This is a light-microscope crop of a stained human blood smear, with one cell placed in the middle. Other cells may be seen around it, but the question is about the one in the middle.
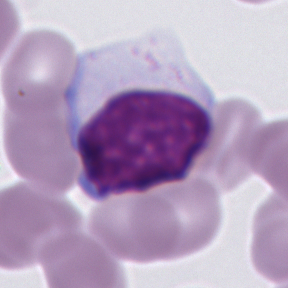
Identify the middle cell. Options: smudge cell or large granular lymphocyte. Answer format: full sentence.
What sits at the centre of this crop is a large granular lymphocyte.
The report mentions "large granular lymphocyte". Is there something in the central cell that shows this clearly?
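The chromatin here is dense and dark purple, I notice, with small paler patches. The nucleus fills the lower part of the cell, so the cytoplasm lies mostly above it.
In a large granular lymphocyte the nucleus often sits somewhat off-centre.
That lopsided placement goes with the name. The cytoplasm is pale blue and holds a few fine purple-red granules.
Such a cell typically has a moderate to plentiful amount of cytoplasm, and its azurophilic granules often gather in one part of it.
So the granules, too, are in keeping with a large granular lymphocyte.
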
